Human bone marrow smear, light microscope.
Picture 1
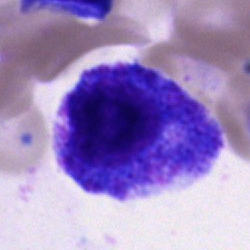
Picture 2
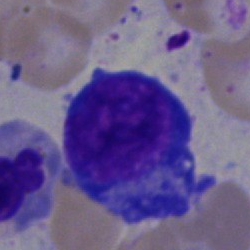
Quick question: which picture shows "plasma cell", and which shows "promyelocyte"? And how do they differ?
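Picture 1: promyelocyte. Picture 2: plasma cell. Picture 1: oval outline; granules overlie the nucleus and obscure its edges. Lower right of that cell paler, with purplish granules spaced more widely there. Pale red cells abut its upper edge. Picture 2: cytoplasm deep blue, with no distinct granules. Small blunt blebs protrude from its lower right edge.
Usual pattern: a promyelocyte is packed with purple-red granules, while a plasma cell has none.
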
